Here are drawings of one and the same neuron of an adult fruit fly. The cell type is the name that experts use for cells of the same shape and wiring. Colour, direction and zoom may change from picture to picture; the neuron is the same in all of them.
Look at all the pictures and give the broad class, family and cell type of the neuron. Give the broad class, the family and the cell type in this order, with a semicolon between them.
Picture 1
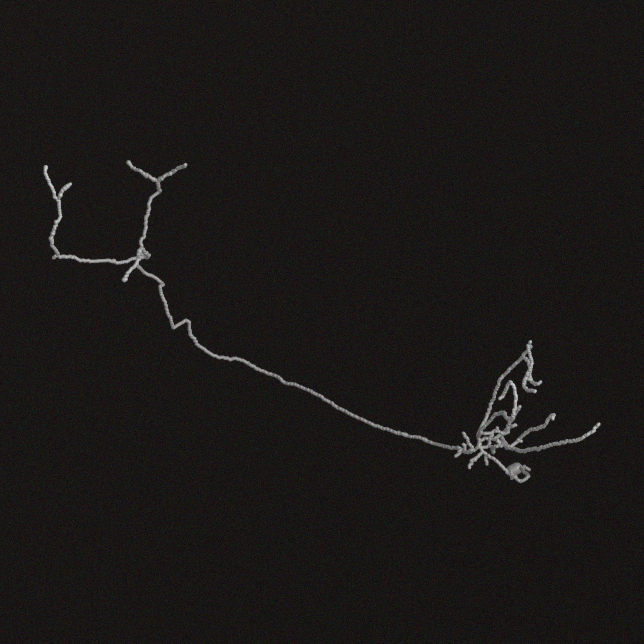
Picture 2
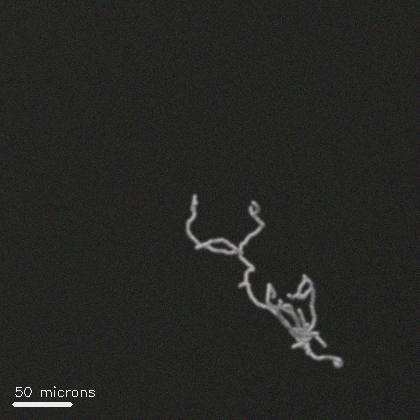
central-brain intrinsic neuron; hemilineage LB19; GNG496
